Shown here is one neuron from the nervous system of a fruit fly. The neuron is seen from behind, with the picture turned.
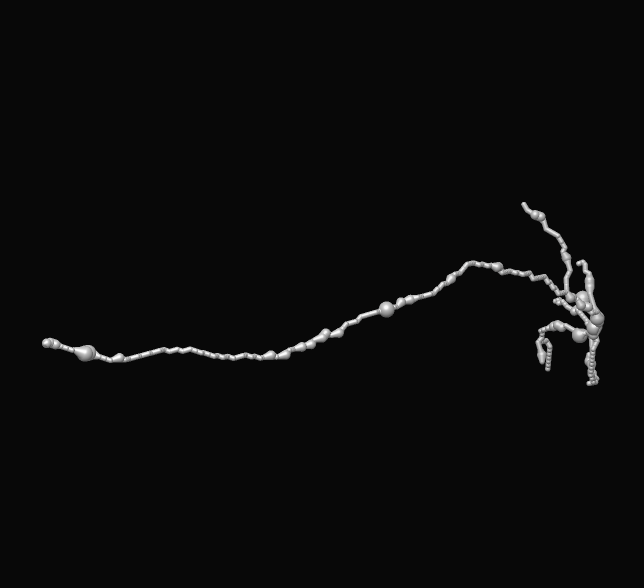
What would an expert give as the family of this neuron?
class mechanosensory tactile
